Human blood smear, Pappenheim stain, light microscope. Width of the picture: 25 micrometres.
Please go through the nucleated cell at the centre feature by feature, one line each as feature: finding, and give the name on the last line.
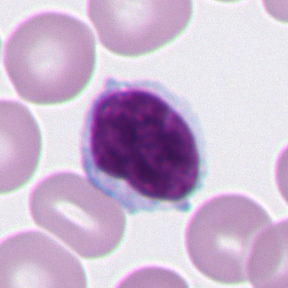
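Nucleus: fills most of the cell
Cytoplasm: thin rim only
Chromatin: dark purple, coarsely clumped
Outline: irregular, with small frayed projections
Notch: shallow, in the lower nuclear edge
Name: typical lymphocyte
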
